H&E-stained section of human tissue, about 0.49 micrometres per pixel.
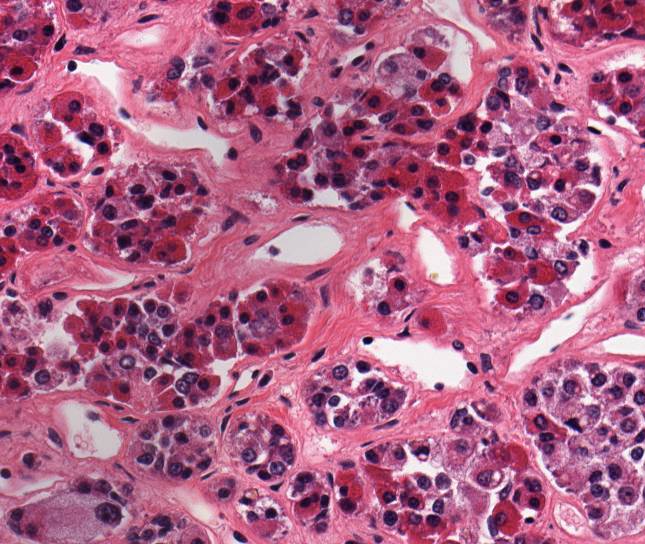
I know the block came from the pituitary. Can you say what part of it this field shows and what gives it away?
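This is the pars distalis. Throughout, cells lie in rounded nests and cords parted by pink fibrous stroma. Within the nests, many cells with intensely red, eosinophilic cytoplasm mix with cells whose cytoplasm is pale, purplish or vacuolated.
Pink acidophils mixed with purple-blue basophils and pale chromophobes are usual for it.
The nests are solid, with no central lumen.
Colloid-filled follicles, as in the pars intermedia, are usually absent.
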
